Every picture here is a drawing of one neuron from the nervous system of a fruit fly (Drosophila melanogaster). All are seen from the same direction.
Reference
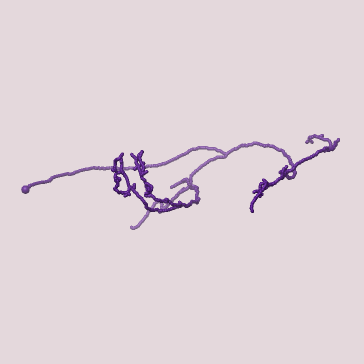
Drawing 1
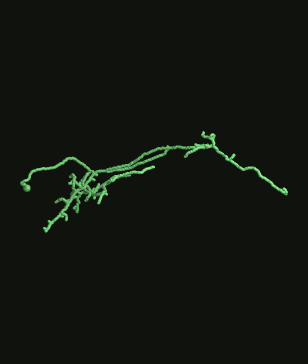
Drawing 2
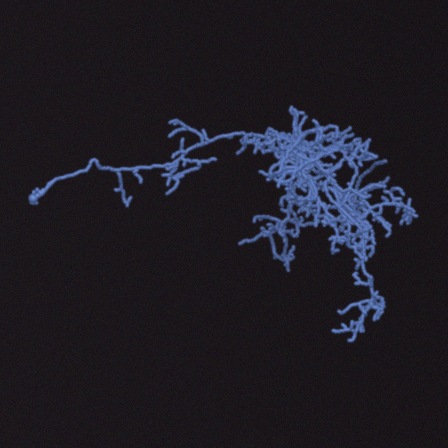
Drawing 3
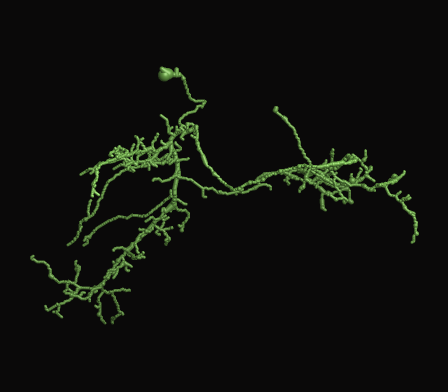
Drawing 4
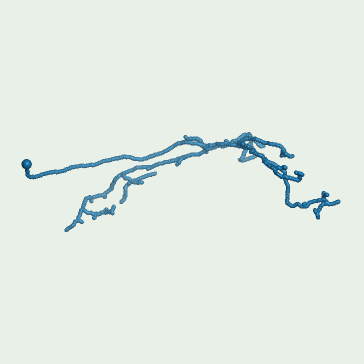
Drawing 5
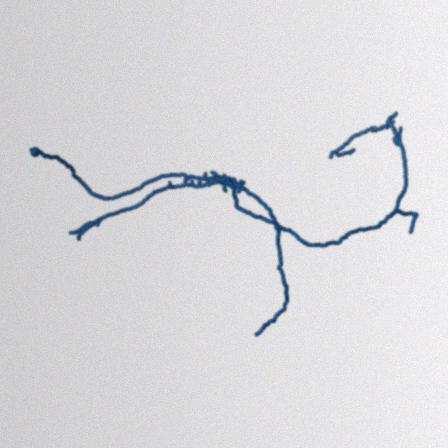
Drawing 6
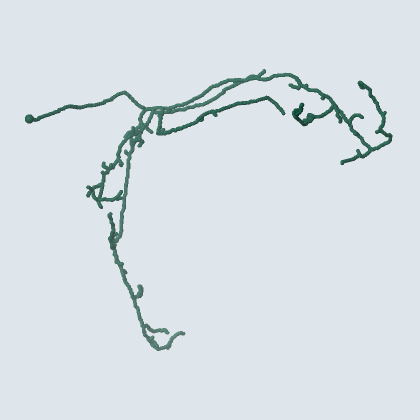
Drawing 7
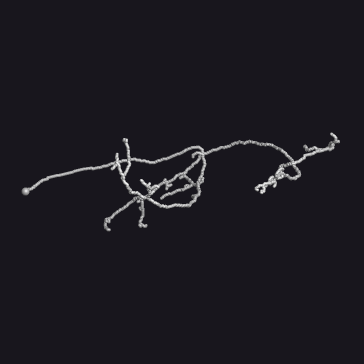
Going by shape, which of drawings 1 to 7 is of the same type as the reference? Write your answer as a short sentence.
The neuron in drawing 7 is of the same cell type.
